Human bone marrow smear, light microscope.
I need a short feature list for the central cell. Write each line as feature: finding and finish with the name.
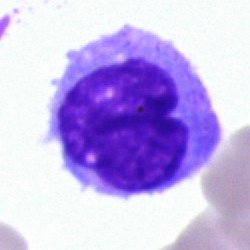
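Edge: ruffled, with many small fine projections
Notch: a deep one indenting the nucleus on its right side
Nucleus: fills most of the cell
Chromatin: folded and moderately condensed, not evenly fine
Identity: monocyte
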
